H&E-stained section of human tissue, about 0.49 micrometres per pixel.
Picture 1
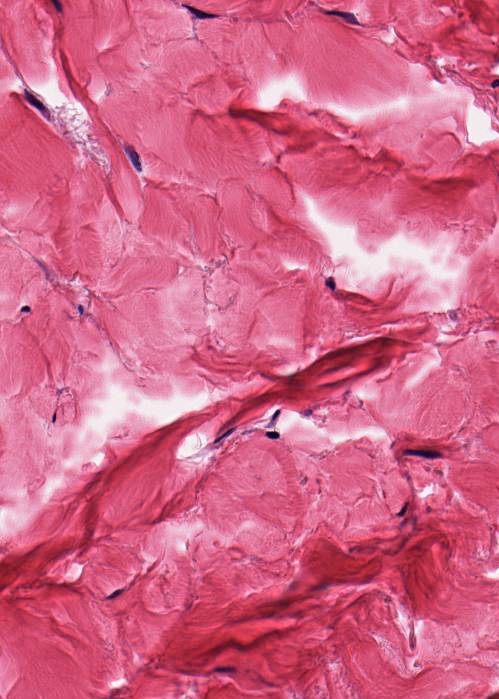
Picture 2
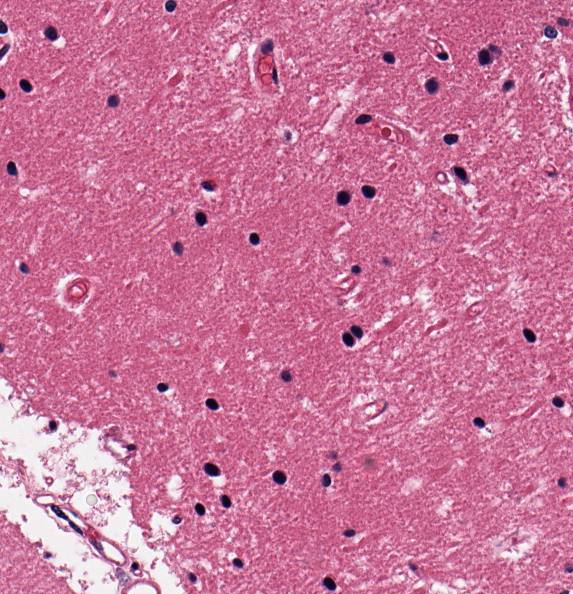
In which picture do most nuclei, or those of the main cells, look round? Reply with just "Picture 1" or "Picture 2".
Picture 2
